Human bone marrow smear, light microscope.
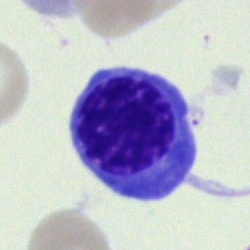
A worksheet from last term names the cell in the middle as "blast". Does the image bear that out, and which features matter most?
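Chromatin: coarse, clumped into dark blocks with paler spaces between. No nucleolus visible.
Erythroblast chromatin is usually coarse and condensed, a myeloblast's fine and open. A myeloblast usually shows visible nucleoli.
Both findings speak for erythroblast and against blast. Verdict: erythroblast, not blast. Cytoplasm without granules, consistent with blast as well.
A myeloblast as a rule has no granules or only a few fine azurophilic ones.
Cytoplasm deep blue, rim widest on the lower right. Outline round to slightly oval and smooth; a thin pale strand trails from the lower right edge.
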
